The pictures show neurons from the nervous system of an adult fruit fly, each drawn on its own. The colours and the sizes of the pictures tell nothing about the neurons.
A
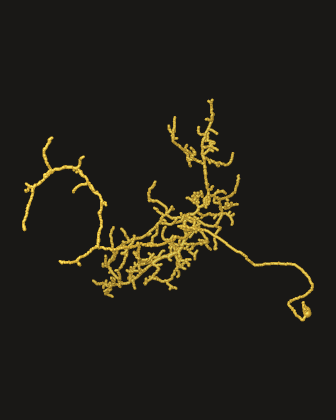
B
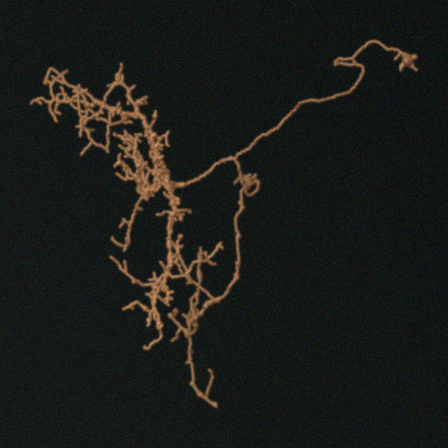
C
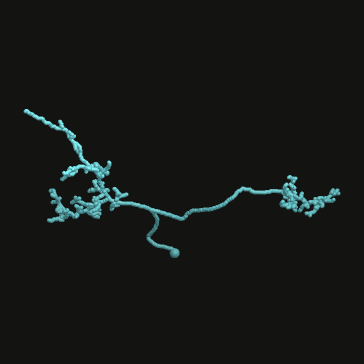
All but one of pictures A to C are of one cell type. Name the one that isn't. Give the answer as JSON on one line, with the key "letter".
{"letter": "C"}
